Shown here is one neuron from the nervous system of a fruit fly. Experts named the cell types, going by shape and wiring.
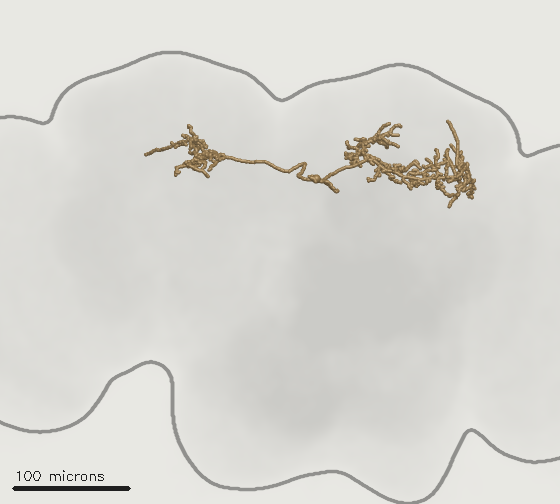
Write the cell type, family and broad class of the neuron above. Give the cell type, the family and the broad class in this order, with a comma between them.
CL352, hemilineage DM6_posterior, central-brain intrinsic neuron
